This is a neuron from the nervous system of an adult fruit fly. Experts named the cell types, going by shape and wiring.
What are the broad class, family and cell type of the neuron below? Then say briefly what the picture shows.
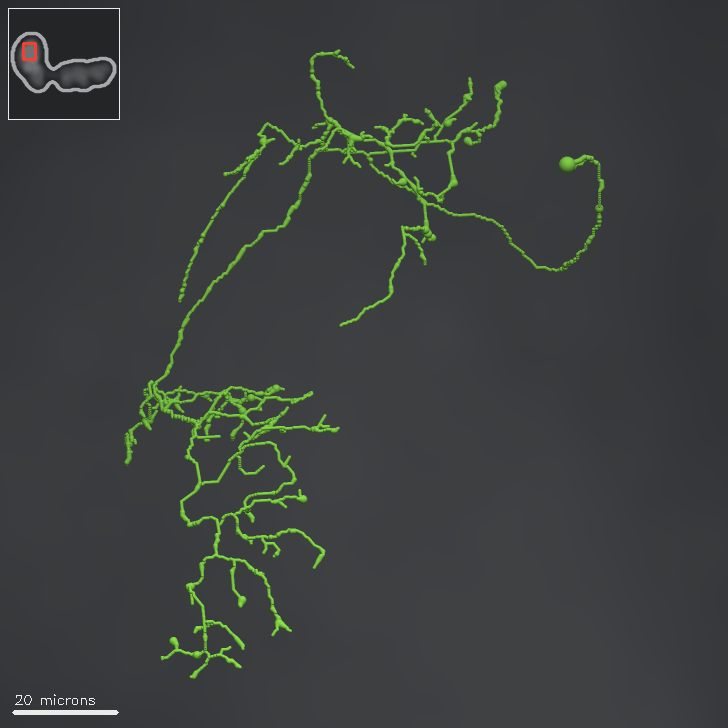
Its broad class is central-brain intrinsic neuron. Its family is hemilineage SIPp1. Its cell type is FB7C. Its cell body lies at the upper right of the picture. From top to bottom in the picture it spans about 120 microns. Dozens of branch ends can be seen.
